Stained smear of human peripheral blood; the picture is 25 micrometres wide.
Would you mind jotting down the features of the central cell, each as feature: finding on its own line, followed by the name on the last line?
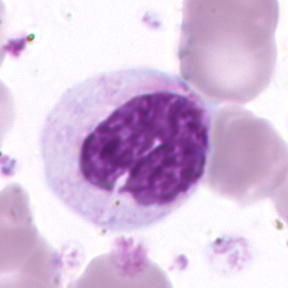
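Outline: round and smooth, as I see it
Size: about 14 micrometres across, I make it
Nucleus position: toward the right of the cell
Nuclear share: roughly 50% of the cell's area
Lower nuclear edge: a notch there
Cytoplasm: widest rim on the left side of the nucleus
Granules: fine, pink-violet, scattered through the cytoplasm
Name: band neutrophil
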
